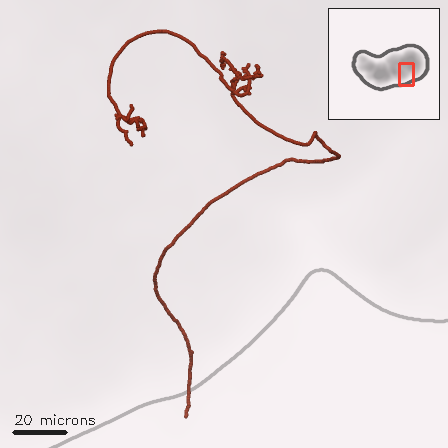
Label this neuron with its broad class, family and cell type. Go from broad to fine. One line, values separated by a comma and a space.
sensory neuron entering the brain, class olfactory, ORN_VM7d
